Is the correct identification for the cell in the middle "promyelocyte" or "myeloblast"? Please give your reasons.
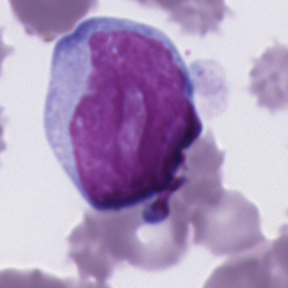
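The answer is myeloblast. Item one, the nucleus: it fills most of the cell, sits toward the right side, and has a pale groove running vertically through its middle. Item two, the chromatin: fine in texture and reddish-purple. Item three, the cytoplasm: a pale blue rim, widest on the left.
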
